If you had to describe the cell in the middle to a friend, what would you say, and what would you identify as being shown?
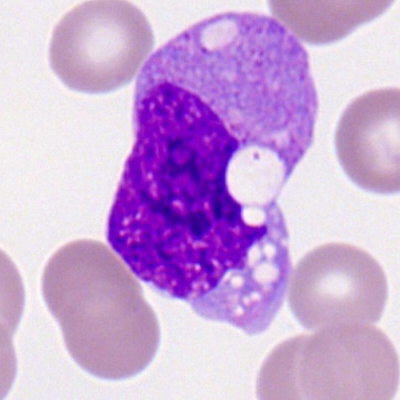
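Chromatin dark purple, coarsely clumped, with small pale gaps. Cytoplasm plentiful, pale violet-grey. Largest vacuole against the right edge of the nucleus. Cluster of small vacuoles in the lower right cytoplasm. Name: monocyte.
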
